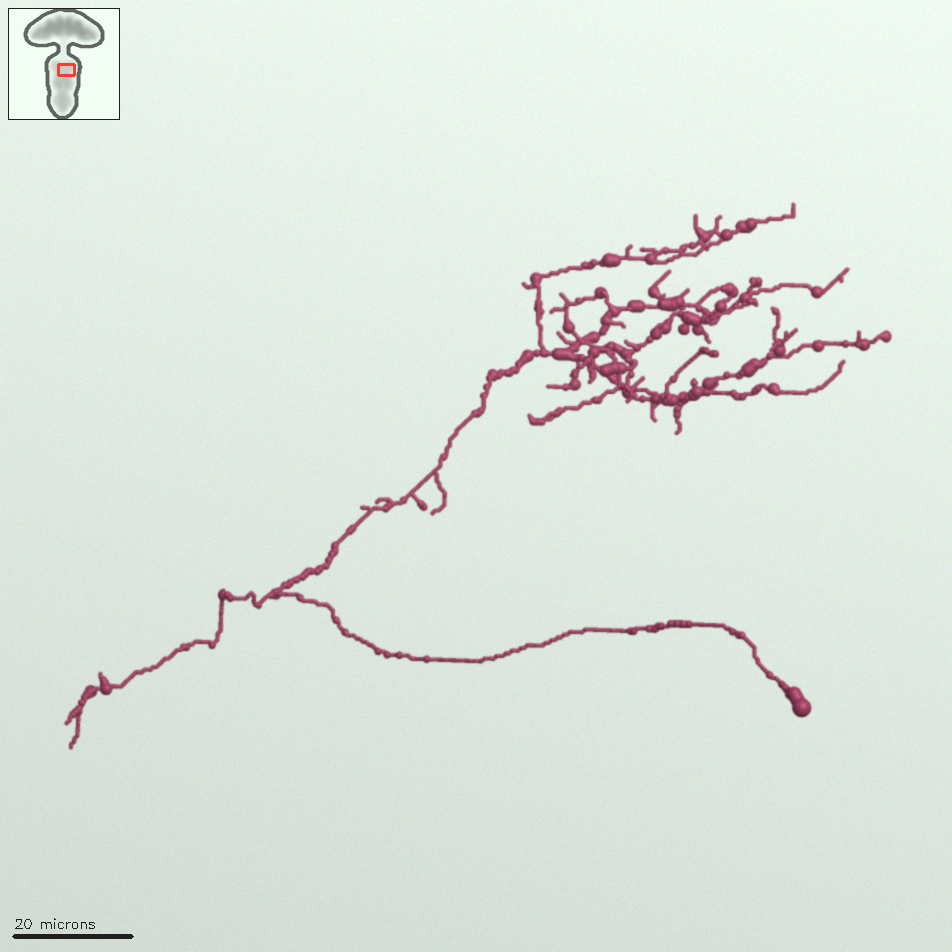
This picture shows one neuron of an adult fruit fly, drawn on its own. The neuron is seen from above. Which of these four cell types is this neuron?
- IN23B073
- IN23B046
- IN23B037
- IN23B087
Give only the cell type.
IN23B087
